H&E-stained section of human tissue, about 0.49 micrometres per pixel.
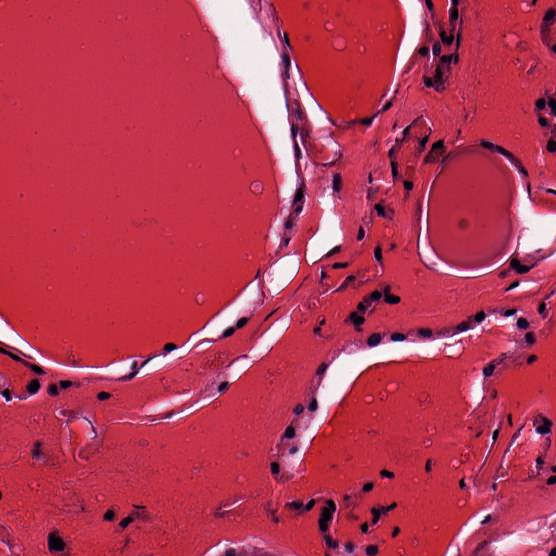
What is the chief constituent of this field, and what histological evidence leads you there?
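Answer: thyroid follicle. Follicles filled with homogeneous pink-red colloid occupy most of the field, the largest at upper left and a small round one at upper right between larger ones. Their flattened lining has thin, elongated nuclei, small, dark and uniform, without clearing or overlapping.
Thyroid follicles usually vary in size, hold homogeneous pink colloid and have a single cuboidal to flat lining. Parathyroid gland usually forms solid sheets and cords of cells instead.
The hollow, colloid-filled follicles of differing size here therefore set it apart from parathyroid gland.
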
